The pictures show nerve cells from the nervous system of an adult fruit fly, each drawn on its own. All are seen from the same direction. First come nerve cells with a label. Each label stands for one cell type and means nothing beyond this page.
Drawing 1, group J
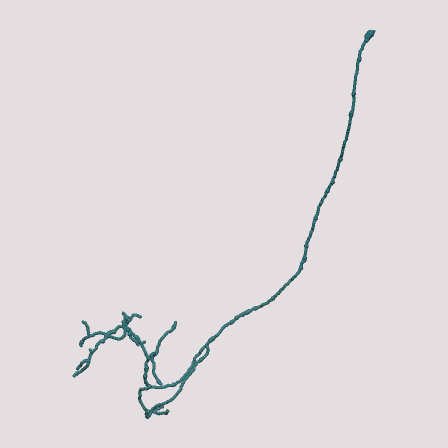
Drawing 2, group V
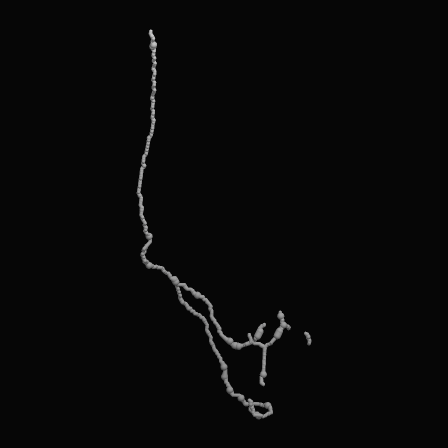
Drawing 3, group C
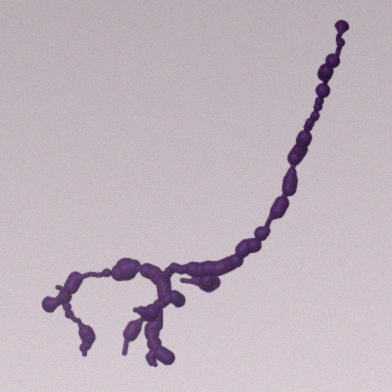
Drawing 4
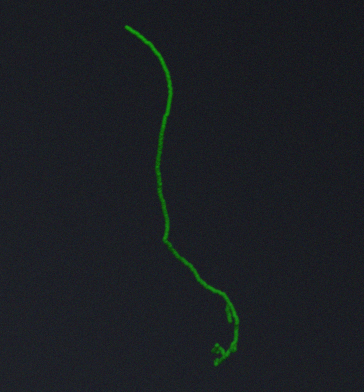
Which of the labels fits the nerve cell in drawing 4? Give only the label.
group J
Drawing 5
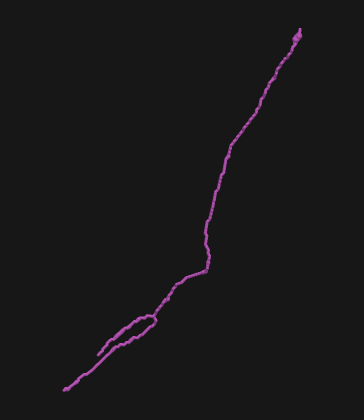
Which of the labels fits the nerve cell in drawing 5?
group V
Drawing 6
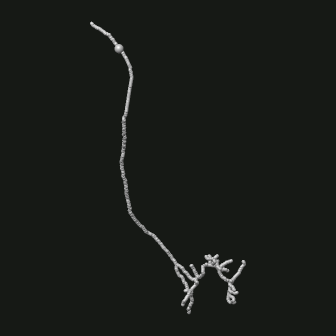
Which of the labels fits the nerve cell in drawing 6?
group J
